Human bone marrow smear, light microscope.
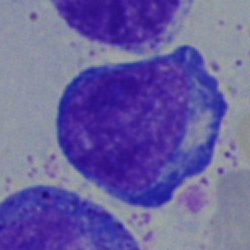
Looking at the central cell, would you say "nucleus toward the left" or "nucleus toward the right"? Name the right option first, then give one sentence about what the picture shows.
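Nucleus toward the left. The cytoplasm is widest on the right side, where a pale zone lies against the nucleus.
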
